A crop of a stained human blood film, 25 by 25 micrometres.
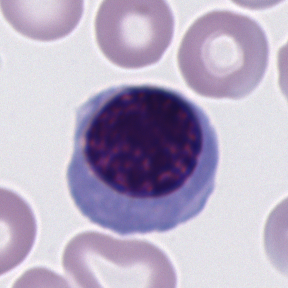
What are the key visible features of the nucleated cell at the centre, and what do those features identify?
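Small reddish-purple specks lie scattered over the nucleus here. Take your time with it: the chromatin is dark purple and coarsely clumped, and there is no nucleolus to be seen. Now move to the cytoplasm, where you'll find no vacuoles. This is a normoblast.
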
